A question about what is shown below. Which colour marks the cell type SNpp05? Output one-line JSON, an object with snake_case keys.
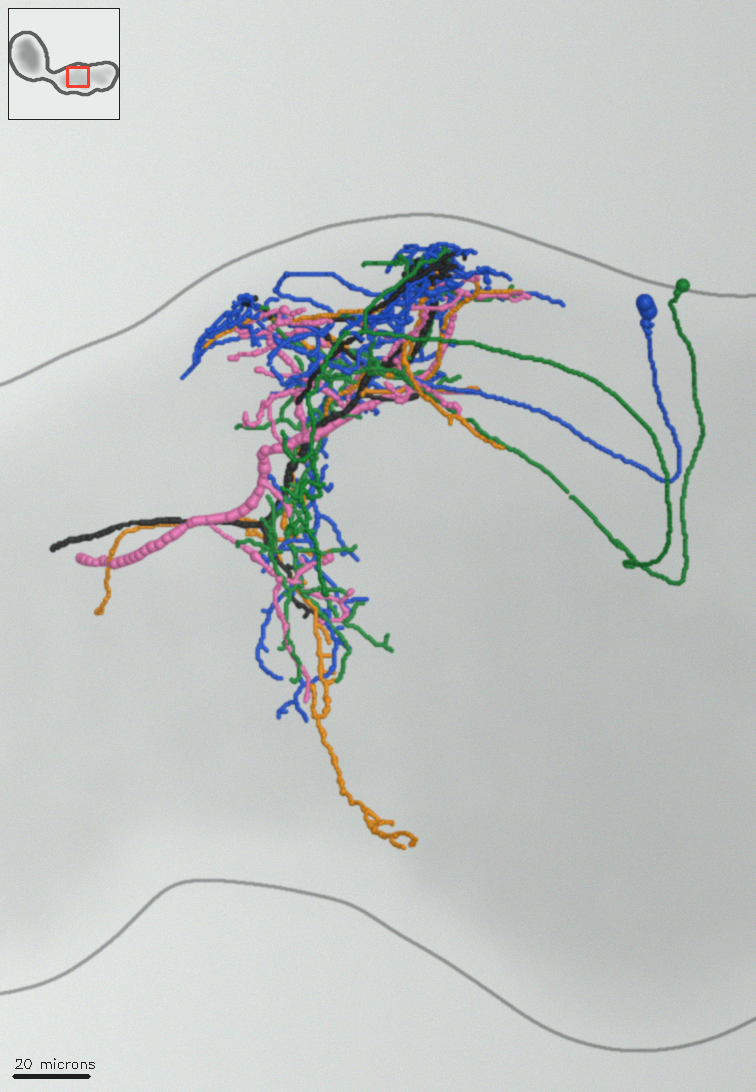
{"colour": "pink"}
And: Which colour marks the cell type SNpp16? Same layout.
{"colour": "black"}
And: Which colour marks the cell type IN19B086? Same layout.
{"colour": "green"}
